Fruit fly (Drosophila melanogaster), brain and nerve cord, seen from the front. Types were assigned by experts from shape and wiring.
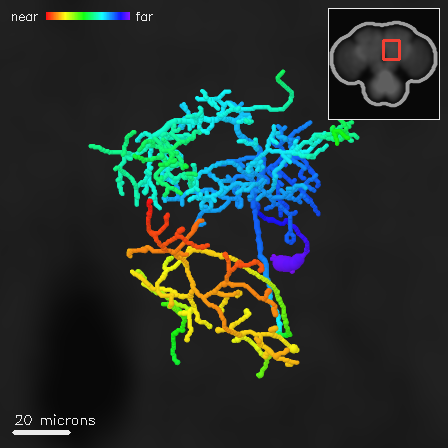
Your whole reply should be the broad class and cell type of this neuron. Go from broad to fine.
central-brain intrinsic neuron; LAL181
